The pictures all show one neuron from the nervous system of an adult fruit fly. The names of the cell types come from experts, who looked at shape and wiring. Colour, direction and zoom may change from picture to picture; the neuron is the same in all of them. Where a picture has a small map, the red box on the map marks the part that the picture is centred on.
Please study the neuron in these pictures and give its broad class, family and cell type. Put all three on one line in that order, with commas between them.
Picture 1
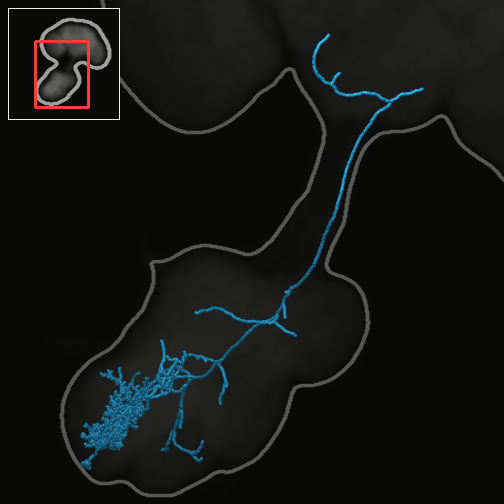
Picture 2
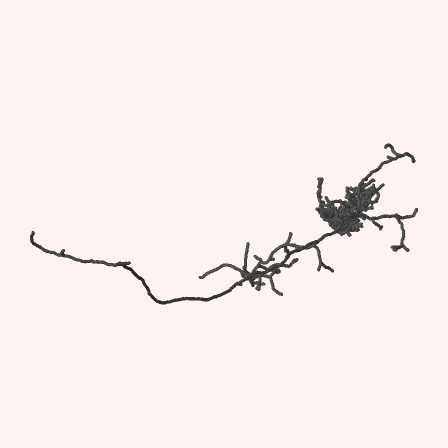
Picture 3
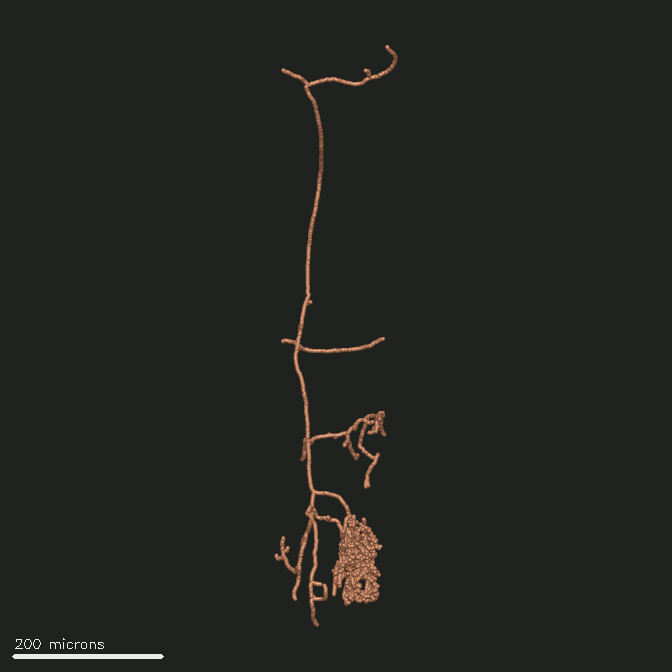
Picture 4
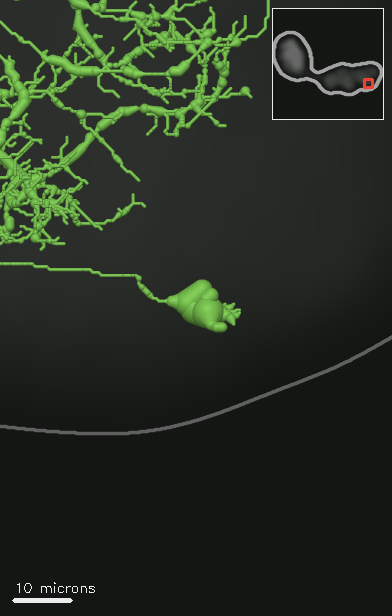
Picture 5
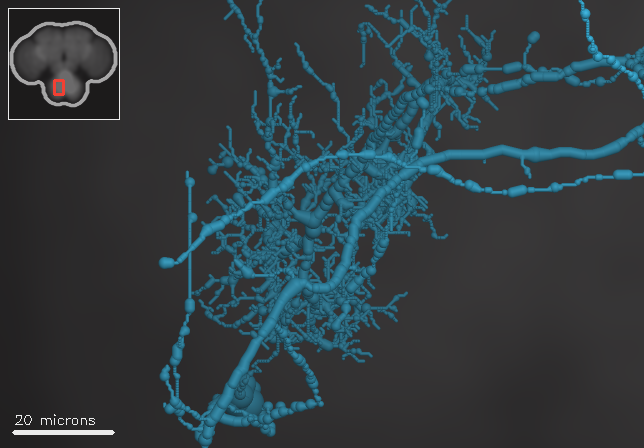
ascending neuron, hemilineage 07B, AN07B005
